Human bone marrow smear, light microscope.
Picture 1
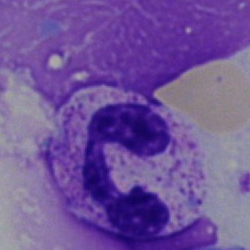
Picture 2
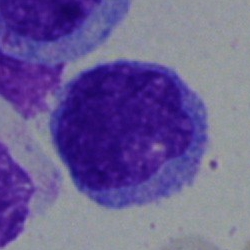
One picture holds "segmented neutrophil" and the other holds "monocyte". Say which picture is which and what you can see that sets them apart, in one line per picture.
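Picture 1 shows a segmented neutrophil: The cytoplasm is plentiful and pale pinkish-lilac.
Picture 2 shows a monocyte: The cytoplasm forms only a narrow rim around the nucleus.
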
